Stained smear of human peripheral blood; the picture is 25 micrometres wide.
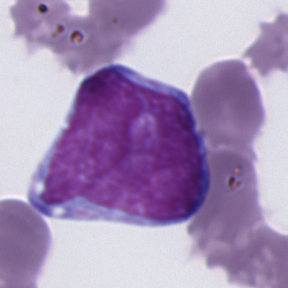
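Myeloblast, in the middle of the field, and what strikes me first is its angular outline: fairly straight sides with blunt corners rather than a round shape. The chromatin is fine and spread evenly as a delicate purple network, with no coarse dark clumps. Just above the middle of the nucleus lies one pale, round, nucleolus-like area. The nucleus covers about 80% of the cell's area, and the thin pale blue rim of cytoplasm is widest along the lower edge. The cell measures about 16 micrometres across.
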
